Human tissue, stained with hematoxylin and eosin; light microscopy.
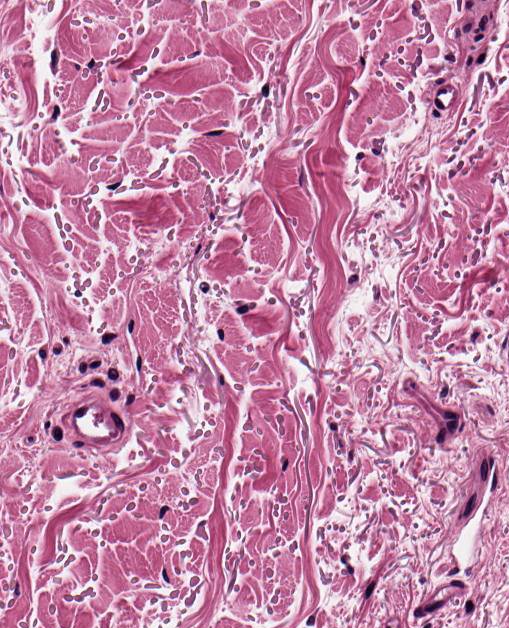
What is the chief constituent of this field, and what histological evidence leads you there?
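Dermis is the tissue here. First, pink fibre bundles interlace in many directions, cut both lengthwise and across.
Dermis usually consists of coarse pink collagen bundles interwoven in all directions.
Second, nuclei are small, dark and sparse, mostly between the bundles.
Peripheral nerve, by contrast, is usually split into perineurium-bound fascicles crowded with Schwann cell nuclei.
Third, neither epithelium nor fat cells appear.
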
